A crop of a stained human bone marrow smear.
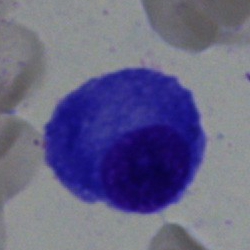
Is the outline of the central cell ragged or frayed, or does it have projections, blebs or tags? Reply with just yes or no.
Yes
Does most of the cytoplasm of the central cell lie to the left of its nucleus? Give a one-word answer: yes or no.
Yes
